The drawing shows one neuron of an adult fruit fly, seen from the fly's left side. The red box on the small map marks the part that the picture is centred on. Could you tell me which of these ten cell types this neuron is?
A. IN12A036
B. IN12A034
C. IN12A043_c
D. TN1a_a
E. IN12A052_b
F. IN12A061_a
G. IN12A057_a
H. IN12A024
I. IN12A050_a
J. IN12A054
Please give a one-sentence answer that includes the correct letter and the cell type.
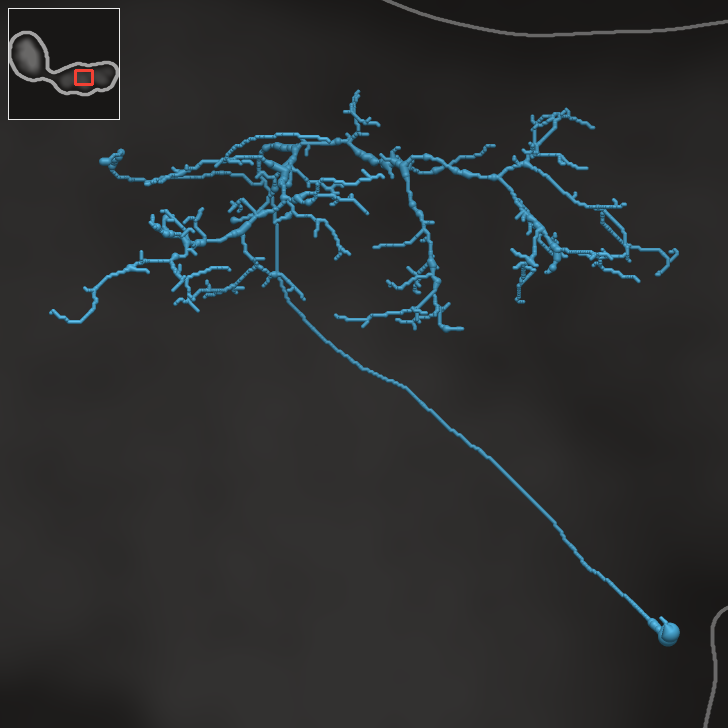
In cell type, the neuron corresponds to option F, IN12A061_a.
